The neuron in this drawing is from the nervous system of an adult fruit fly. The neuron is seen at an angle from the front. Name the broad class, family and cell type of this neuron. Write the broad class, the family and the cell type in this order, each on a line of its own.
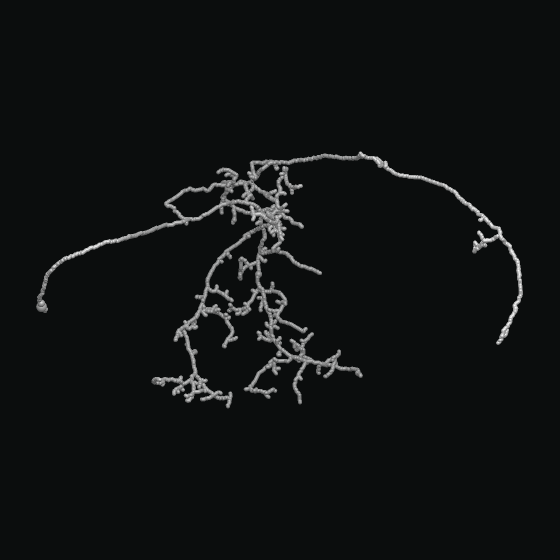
central-brain intrinsic neuron
hemilineage WEDa2
PS055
